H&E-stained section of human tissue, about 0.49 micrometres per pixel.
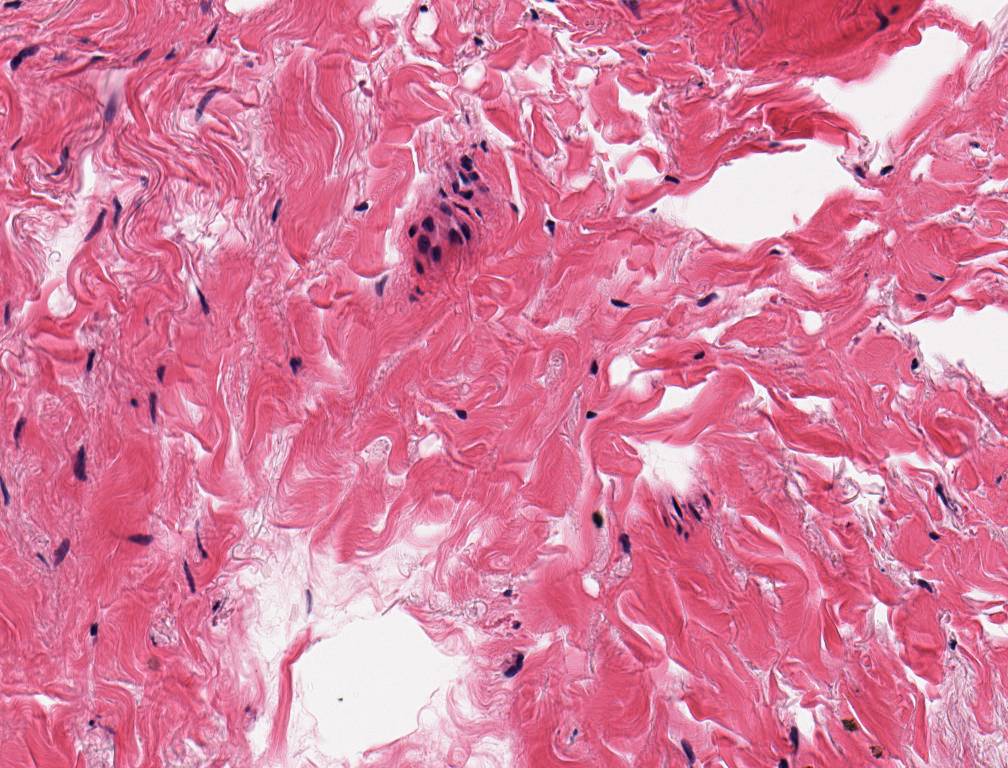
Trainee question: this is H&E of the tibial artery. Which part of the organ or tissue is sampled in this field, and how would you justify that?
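The answer is tunica adventitia. Sparse, small, dark, spindle-shaped nuclei lie singly among the collagen bundles.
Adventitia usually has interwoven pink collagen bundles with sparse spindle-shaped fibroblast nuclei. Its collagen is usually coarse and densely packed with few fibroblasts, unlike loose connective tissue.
A small, tight cluster of dark rounded nuclei sits in the upper centre. Irregular, empty white clefts lie between the bundles, the largest at the upper right and lower centre-left. These spaces are angular clefts, not round, thin-walled fat cell vacuoles.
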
